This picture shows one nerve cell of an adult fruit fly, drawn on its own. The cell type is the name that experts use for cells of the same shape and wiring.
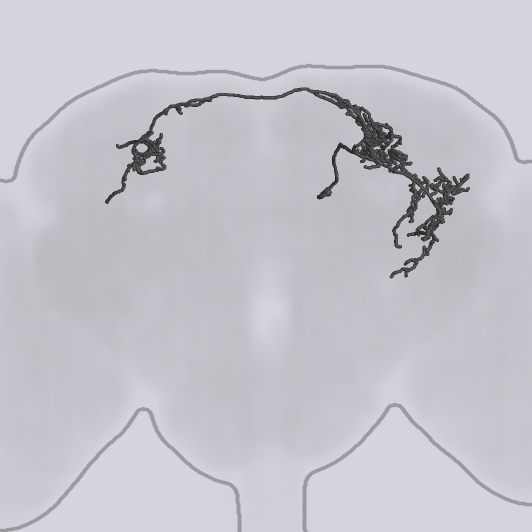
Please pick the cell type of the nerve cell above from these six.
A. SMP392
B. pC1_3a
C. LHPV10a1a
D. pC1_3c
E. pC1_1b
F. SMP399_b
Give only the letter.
D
